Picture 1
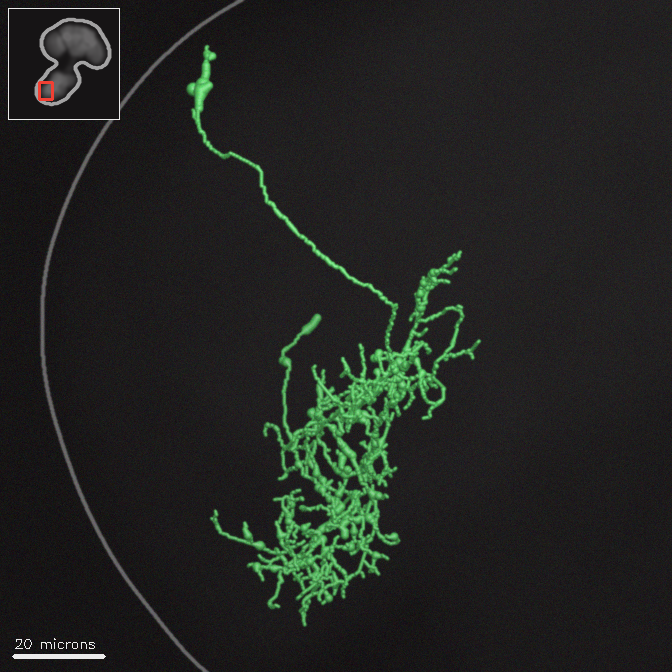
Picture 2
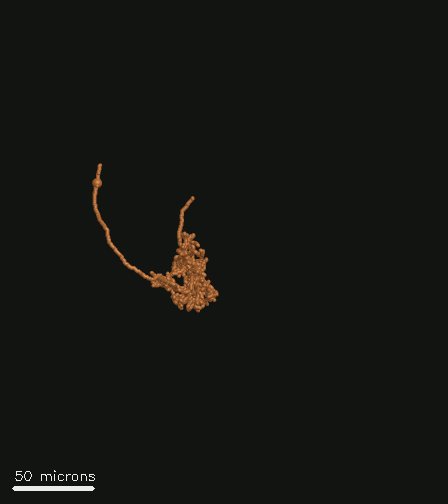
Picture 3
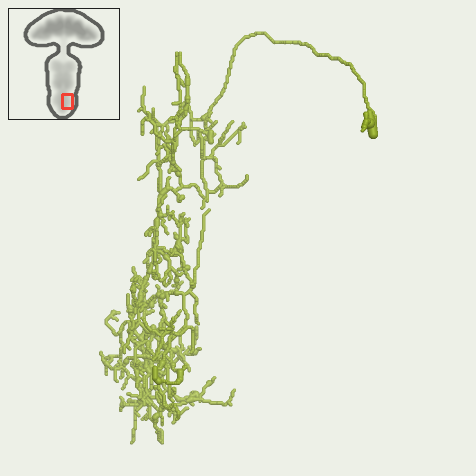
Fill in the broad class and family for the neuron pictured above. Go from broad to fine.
nerve-cord intrinsic neuron; hemilineage 09A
